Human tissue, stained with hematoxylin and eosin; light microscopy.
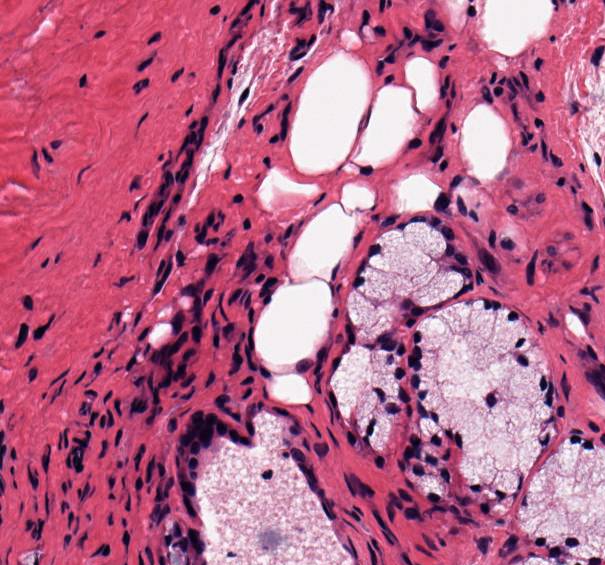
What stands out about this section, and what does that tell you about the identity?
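Down at the lower right you've got lobules of mucous acini, their cytoplasm pale and finely foamy. Their nuclei are small and dark, flattened against the outer edge of each acinus. Over on the left the fibrous tissue is dense, wavy eosinophilic collagen bundles with few nuclei. There's no surface lining epithelium anywhere. So this is minor salivary gland.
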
